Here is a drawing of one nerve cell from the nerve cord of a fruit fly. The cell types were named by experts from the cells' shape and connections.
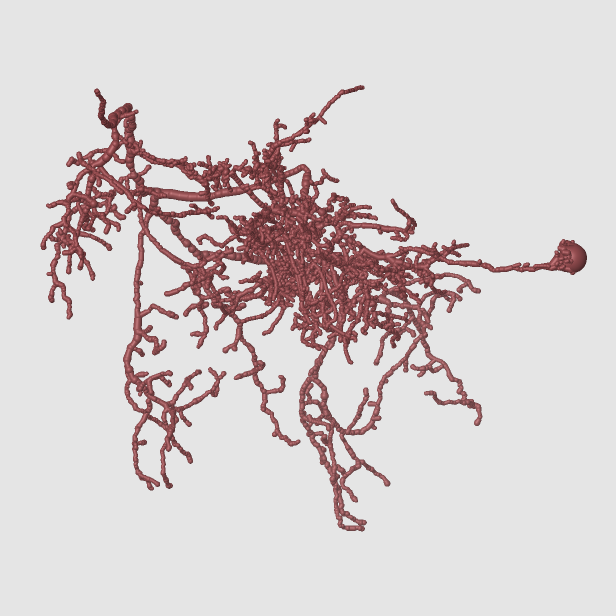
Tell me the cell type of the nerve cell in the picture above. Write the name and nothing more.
ANXXX002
